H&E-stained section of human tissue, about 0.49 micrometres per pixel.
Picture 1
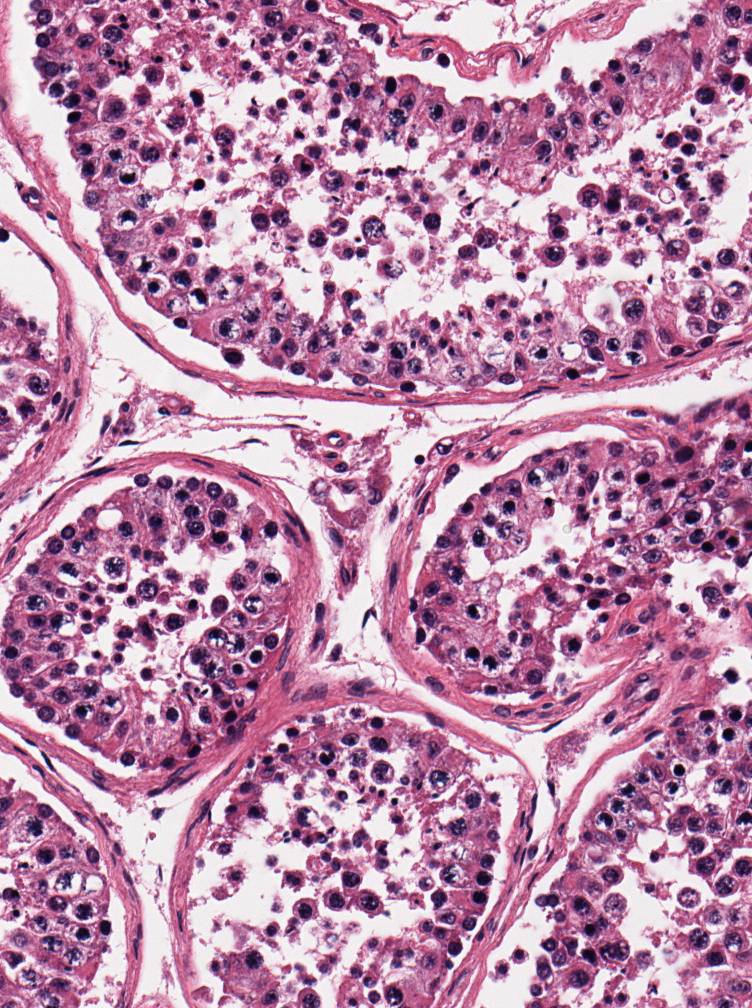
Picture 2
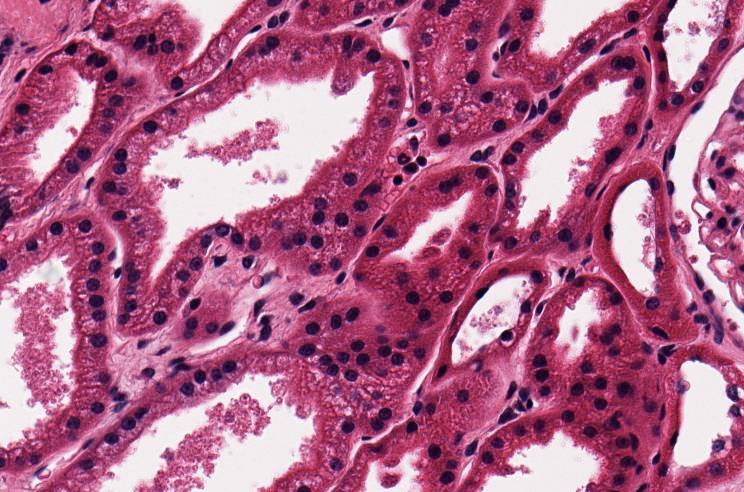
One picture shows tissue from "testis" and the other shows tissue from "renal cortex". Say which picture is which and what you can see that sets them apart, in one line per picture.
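Picture 1 is from the testis. Each tubule is lined by a stratified epithelium of germ cells many layers thick.
Picture 2 is from the renal cortex. Each tubule is lined by a single layer of cuboidal to low columnar cells.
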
